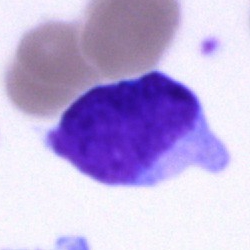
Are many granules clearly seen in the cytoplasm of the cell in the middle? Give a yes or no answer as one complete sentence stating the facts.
No, not a single granule can be seen in its cytoplasm.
